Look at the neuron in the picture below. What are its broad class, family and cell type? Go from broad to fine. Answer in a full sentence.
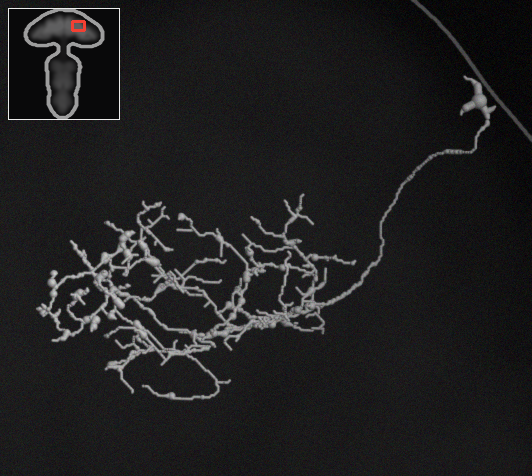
A central-brain intrinsic neuron of hemilineage SLPal3_and_SLPal4_dorsal, type CB3236.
